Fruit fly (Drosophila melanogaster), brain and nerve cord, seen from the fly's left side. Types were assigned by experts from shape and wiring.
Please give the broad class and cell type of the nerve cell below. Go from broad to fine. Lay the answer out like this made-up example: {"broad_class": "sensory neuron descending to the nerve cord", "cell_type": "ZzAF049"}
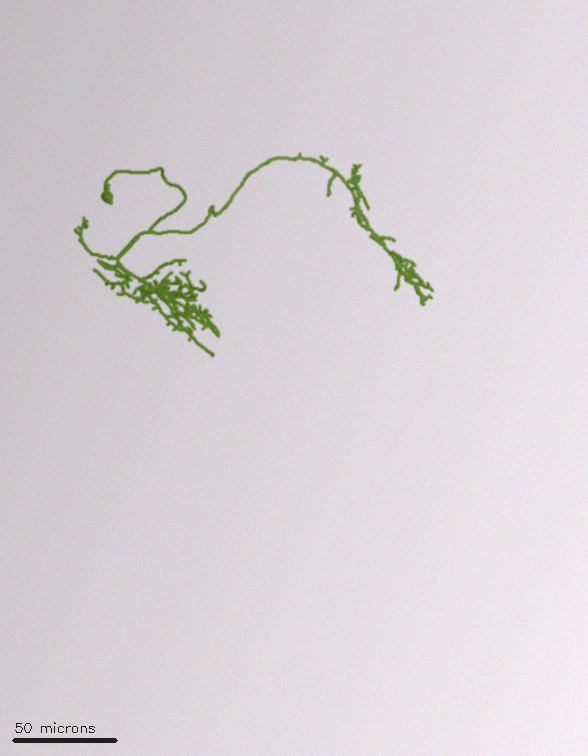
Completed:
{"broad_class": "central-brain intrinsic neuron", "cell_type": "ATL005"}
